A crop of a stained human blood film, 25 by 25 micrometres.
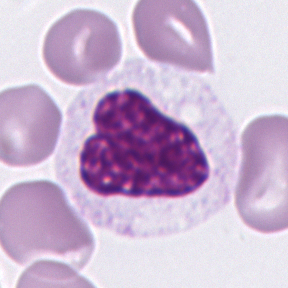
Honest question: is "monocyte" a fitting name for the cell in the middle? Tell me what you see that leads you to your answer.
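Chromatin dark purple, coarsely clumped rather than smooth. Cytoplasm with many fine, faint pinkish-violet granules. Band neutrophil, not monocyte.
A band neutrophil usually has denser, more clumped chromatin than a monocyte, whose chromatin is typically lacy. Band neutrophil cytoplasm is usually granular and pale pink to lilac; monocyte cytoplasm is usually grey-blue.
Nucleus irregular and folded, notched on the left. No nucleoli visible; no help against monocyte.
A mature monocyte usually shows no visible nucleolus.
Several red cells close around.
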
